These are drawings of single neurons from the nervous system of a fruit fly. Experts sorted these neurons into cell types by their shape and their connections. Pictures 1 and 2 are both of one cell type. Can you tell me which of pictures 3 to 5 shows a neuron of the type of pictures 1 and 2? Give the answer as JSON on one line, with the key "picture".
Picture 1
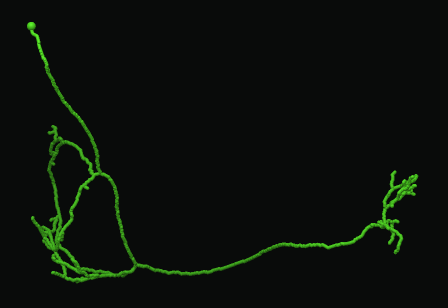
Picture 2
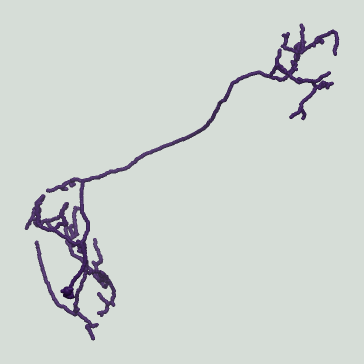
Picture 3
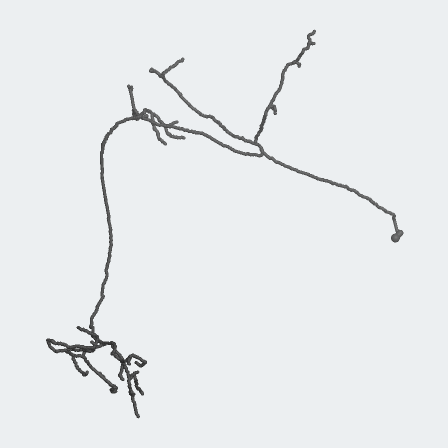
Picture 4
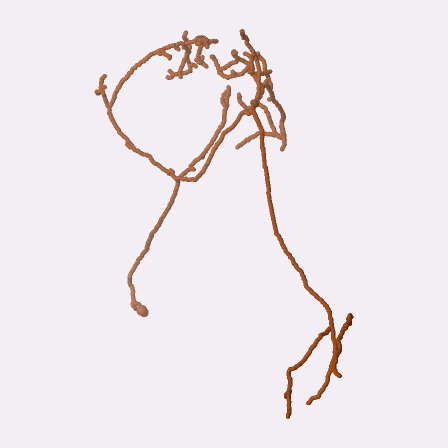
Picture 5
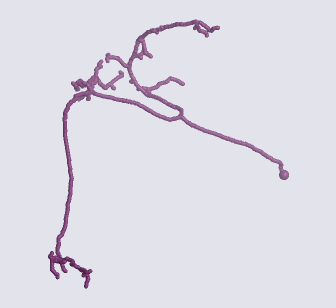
{"picture": 3}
